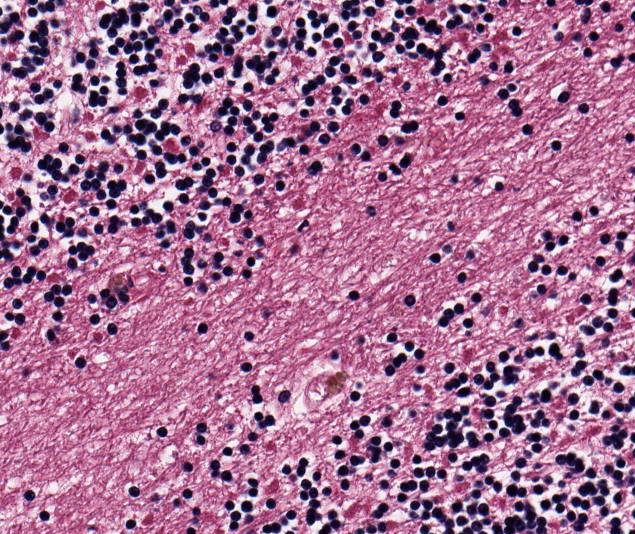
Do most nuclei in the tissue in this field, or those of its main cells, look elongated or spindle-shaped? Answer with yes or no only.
No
